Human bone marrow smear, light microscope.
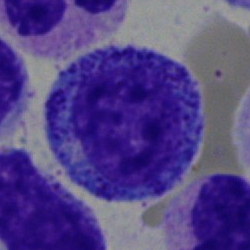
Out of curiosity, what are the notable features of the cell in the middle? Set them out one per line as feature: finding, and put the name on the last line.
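Outline: round
Cytoplasm: rim widest on the left side of the cell
Granules: coarse, dark blue-purple, speckling the cytoplasm around the nucleus
Chromatin: dark purple and blotchy, with scattered paler patches
Name: promyelocyte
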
